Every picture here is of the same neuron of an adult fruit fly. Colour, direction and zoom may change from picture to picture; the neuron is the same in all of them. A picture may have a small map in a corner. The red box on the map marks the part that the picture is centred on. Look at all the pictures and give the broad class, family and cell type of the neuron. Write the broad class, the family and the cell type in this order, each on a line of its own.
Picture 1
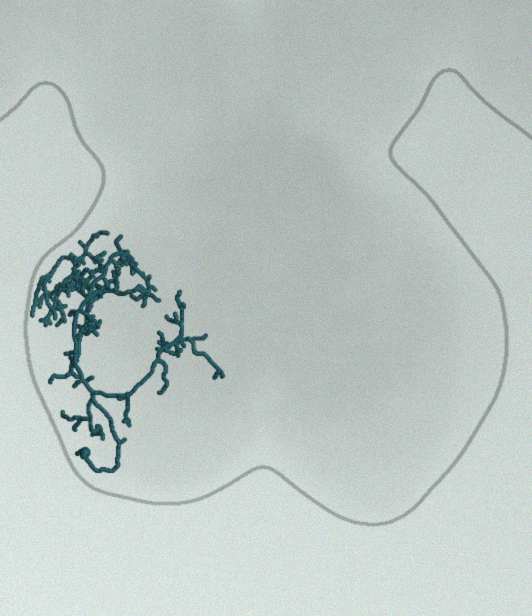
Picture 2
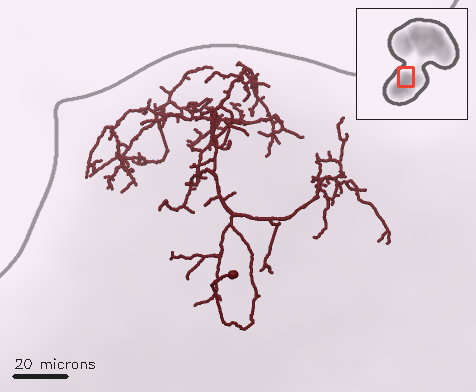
nerve-cord intrinsic neuron
hemilineage 13A
IN13A035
